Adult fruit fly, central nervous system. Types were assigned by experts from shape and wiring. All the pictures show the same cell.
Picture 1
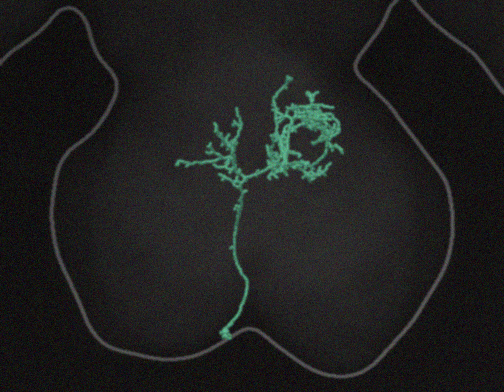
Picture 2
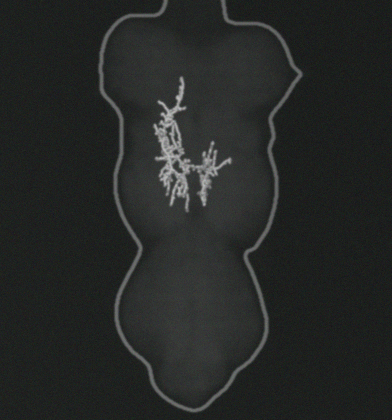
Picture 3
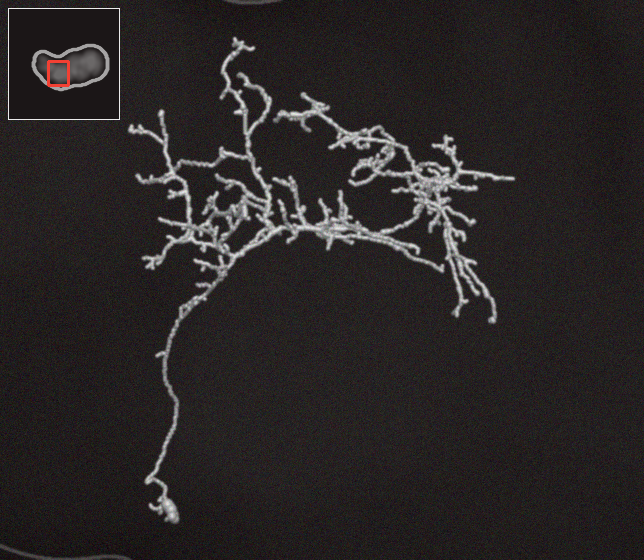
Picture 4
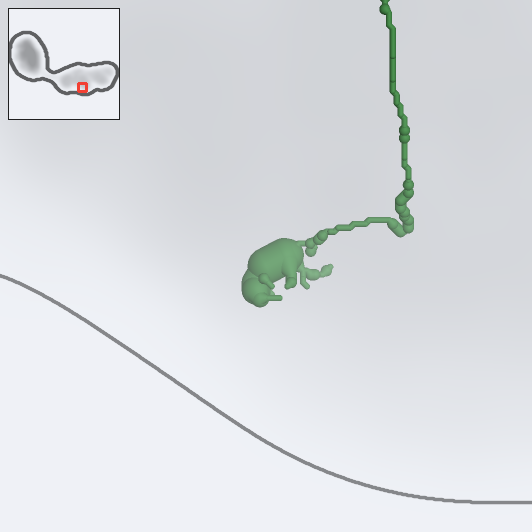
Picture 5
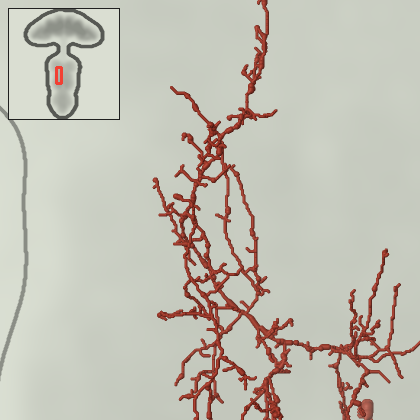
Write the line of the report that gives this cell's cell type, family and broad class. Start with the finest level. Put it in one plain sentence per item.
Type IN06B058 of hemilineage 06B, a nerve-cord intrinsic neuron.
